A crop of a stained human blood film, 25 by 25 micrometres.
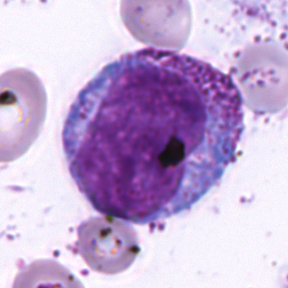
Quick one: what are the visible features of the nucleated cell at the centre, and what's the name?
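You'll notice the nucleus sits toward the left, leaving a wider band of pale blue cytoplasm on the right. Dark purple granules are scattered through that cytoplasm, thickest along the upper right edge. There's also a single black, angular speck over the nucleus, just right of its centre. It's a promyelocyte.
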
